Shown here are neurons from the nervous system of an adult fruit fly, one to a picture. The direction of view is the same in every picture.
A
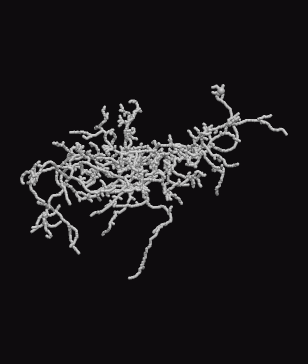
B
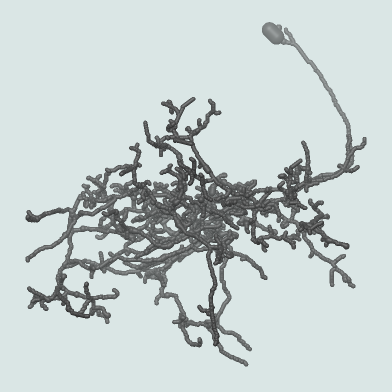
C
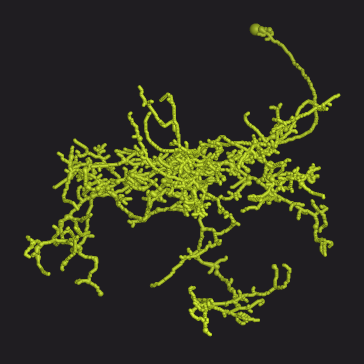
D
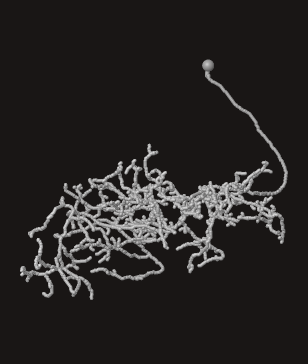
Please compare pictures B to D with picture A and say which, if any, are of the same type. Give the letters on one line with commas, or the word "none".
B, C, D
